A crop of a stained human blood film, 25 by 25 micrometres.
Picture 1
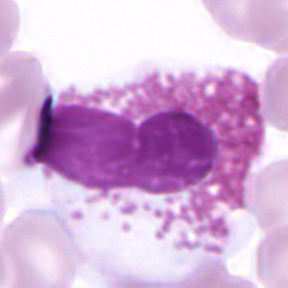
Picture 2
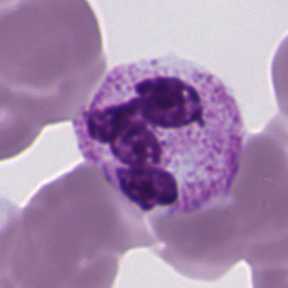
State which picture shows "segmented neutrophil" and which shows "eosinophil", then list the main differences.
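Eosinophil in picture 1; segmented neutrophil in picture 2. Picture 1 nucleus has two lobes, joined by a narrow notch, lying side by side across the cell; picture 2 nucleus has several, joined one after another.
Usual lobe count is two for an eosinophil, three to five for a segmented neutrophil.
Picture 1 granules many, coarse, round and pink, densest above and right of the nucleus; picture 2 granules fine and pinkish-violet, filling plentiful pale lilac cytoplasm.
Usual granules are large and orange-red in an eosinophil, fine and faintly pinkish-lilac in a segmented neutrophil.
No nucleolus seen in either.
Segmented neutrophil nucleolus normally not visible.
Picture 2 outline roughly round, chromatin dark purple and densely clumped. Picture 1 has a red cell pressing against its left end.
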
